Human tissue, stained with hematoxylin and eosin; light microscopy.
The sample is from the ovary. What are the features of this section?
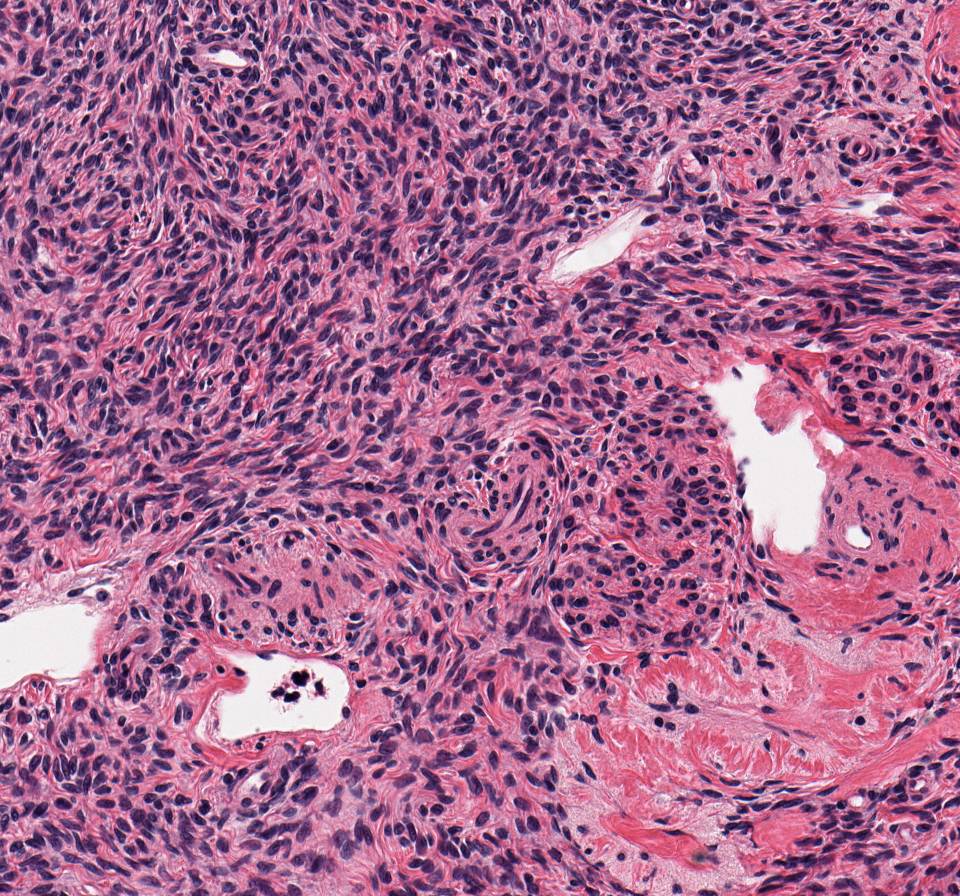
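Most of this, especially upper and left, is a densely cellular sheet of spindle cells in short interlacing fascicles. They have dark oval to elongated nuclei, scant pink cytoplasm, indistinct borders. On the right half, cells wrap in concentric layers around the vessels. The lower-left vessel holds a small cluster of dark-staining material in an otherwise empty lumen.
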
